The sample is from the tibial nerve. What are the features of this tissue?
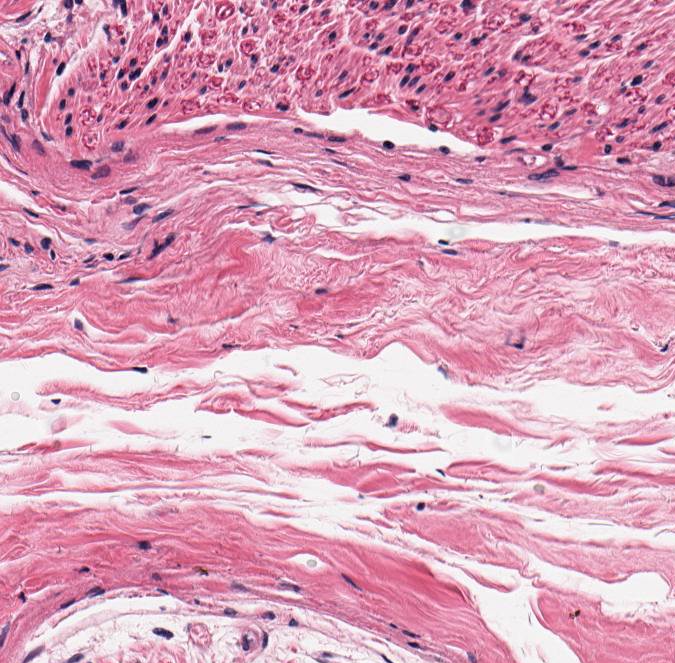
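Collagen bundles: mainly horizontal. Nuclei sparse, small, dark, elongated. No fat cells in field. Across middle: wide white clefts between bundles, consistent with artefactual splitting.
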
